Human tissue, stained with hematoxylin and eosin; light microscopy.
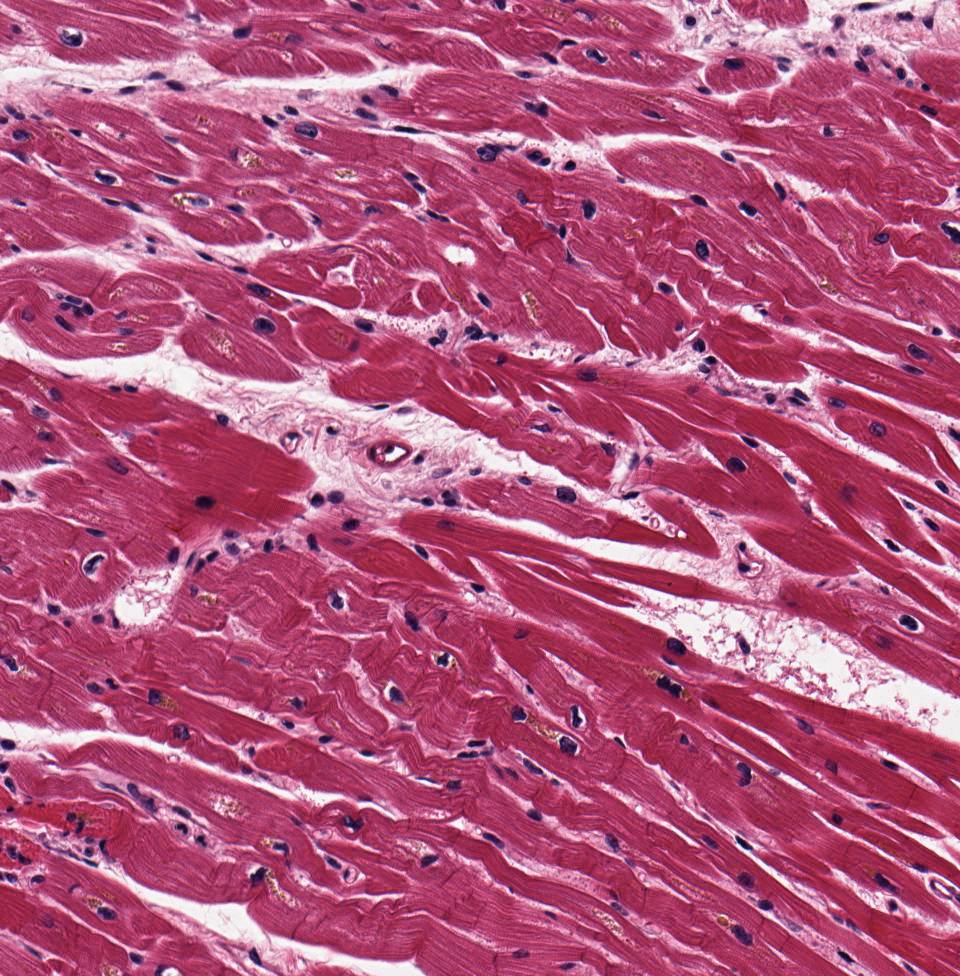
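Left ventricle of the heart, haematoxylin and eosin. The muscle fibres branch and join neighbouring fibres, and their pink cytoplasm shows fine cross-striations. In many fibres, golden-brown granular pigment lies beside the nuclei. Near the centre, a small blood vessel sits in a patch of pale loose connective tissue.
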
